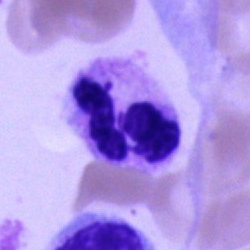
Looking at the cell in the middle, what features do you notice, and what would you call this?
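Dense chromatin that stains dark purple is present in the nucleus, in which no nucleoli are visible. The cytoplasm is moderate in amount and pale lilac. Fine pinkish-violet granules are scattered through it, seen most clearly above the nucleus. The cell is a segmented neutrophil.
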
